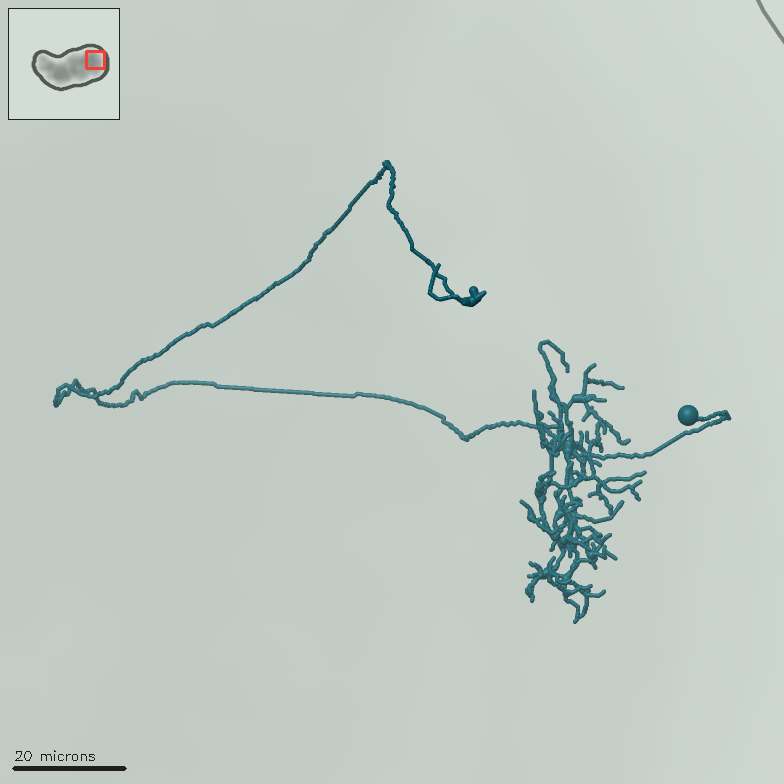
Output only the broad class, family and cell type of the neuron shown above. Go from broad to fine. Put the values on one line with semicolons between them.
visual projection neuron; MeTu; MeTu3c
